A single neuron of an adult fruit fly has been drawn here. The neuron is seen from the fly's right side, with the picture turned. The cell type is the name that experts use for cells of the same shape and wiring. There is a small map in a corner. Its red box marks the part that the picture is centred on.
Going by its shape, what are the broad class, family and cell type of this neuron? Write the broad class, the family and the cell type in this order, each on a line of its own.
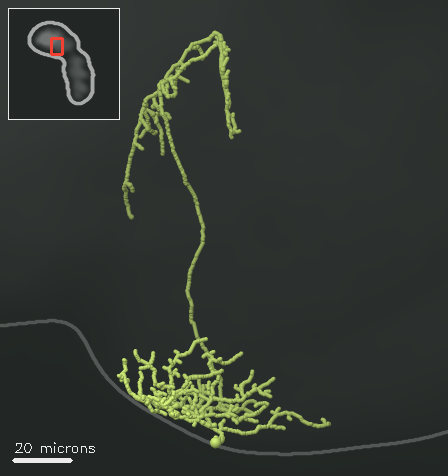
optic-lobe intrinsic neuron
Lawf
Lawf1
